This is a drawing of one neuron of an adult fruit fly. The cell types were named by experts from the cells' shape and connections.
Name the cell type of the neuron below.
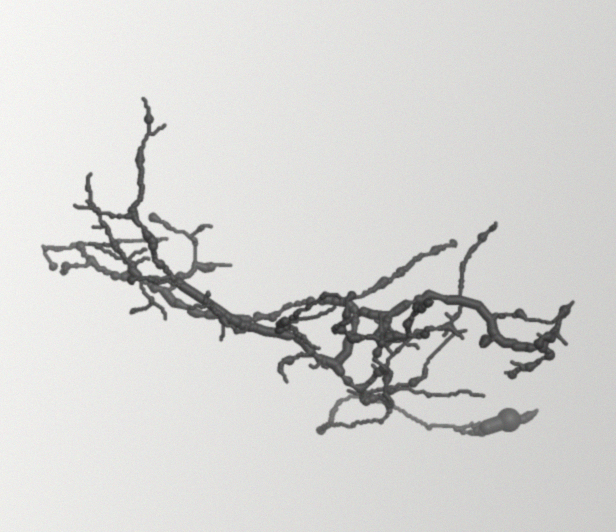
IN13B041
